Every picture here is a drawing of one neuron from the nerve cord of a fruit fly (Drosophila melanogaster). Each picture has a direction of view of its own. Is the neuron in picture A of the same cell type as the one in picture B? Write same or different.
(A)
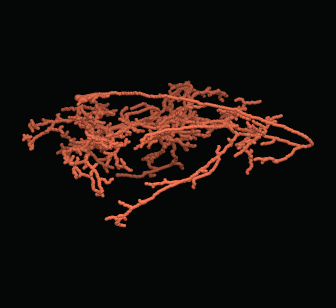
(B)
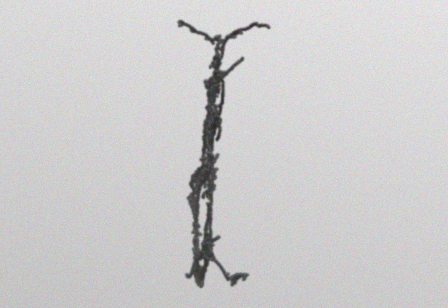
different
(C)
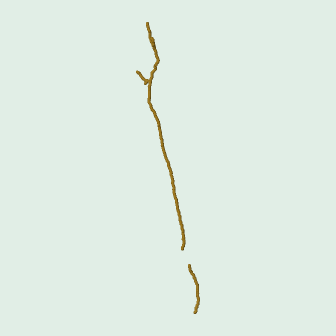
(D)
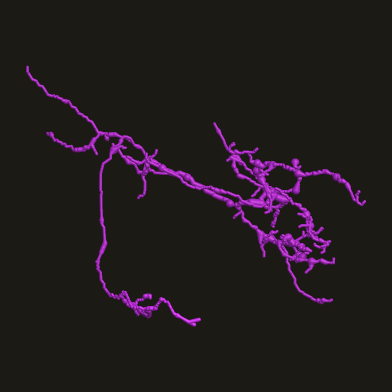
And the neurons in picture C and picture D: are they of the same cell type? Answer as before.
different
